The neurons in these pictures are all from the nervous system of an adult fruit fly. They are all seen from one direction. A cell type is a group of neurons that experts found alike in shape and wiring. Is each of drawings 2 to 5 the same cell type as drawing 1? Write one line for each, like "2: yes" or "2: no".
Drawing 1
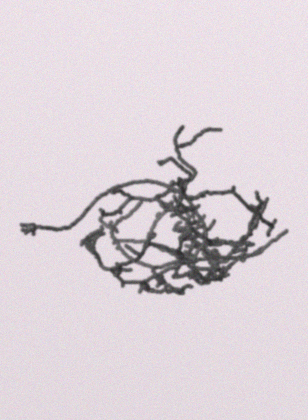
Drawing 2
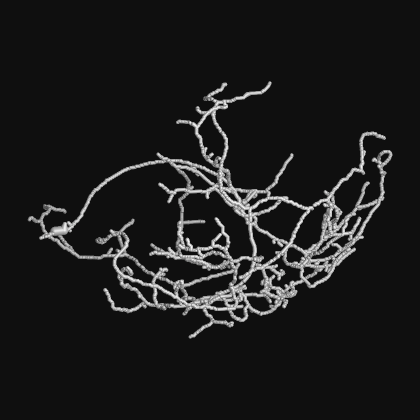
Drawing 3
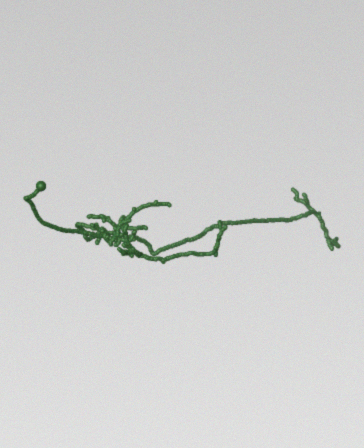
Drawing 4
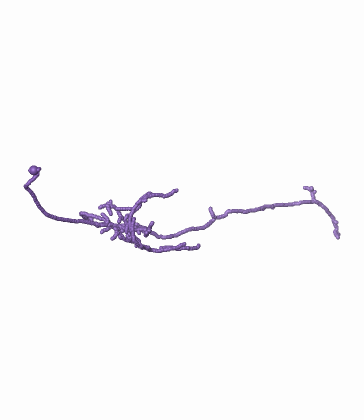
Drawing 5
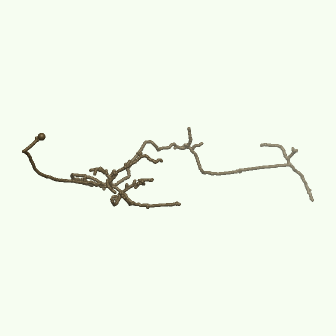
2: yes
3: no
4: no
5: no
